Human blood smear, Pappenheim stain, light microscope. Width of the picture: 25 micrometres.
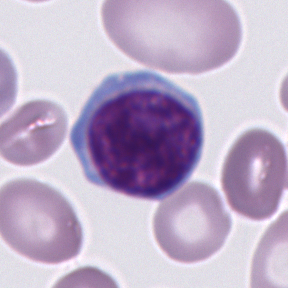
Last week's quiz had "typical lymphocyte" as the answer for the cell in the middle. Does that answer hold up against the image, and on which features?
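The cytoplasm forms a narrow rim of pale sky-blue colour.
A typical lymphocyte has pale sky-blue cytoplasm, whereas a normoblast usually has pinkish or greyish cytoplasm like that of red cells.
This colour goes with typical lymphocyte, against normoblast. The chromatin is dark purple and coarsely clumped, with small paler patches between the clumps.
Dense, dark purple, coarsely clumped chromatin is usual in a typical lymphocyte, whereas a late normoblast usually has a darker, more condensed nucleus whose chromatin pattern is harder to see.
The visible clumping sides with typical lymphocyte. No granules are visible in the cytoplasm.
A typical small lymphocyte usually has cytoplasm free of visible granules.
Further seen: a slightly angular outline, no distinct nucleolus, no vacuoles, and a round nucleus of about 10 micrometres in a cell of about 12 micrometres. Verdict: typical lymphocyte fits.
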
